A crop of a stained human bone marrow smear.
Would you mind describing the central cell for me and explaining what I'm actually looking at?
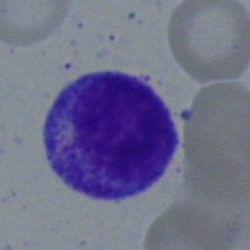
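See how the central cell's outline is round and smooth? Along its left edge there's a paler, mottled zone, and I can't find any clear vacuoles anywhere in it. Red cells are pressed close against its right side. That one's a myelocyte.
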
